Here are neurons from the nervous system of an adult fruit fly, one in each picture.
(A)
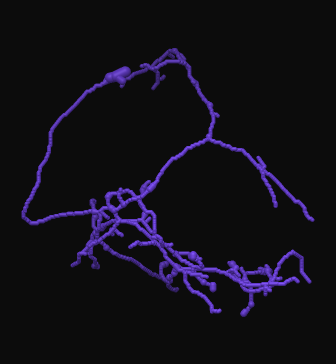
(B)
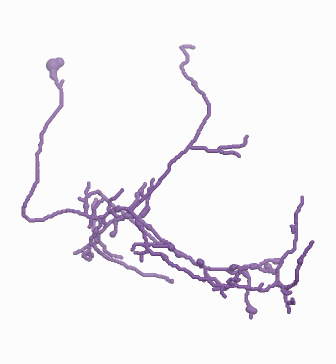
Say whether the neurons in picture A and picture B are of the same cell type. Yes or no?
yes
